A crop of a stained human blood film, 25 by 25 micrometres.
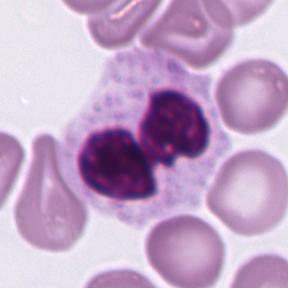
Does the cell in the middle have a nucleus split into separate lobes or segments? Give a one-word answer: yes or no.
Yes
